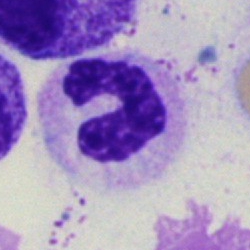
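Band neutrophil: middle cell, stained human bone marrow smear, light microscope. Outline round, smooth. Nucleus a single unsegmented band, bent into a C. Hollow of the C opens to the left. No nucleoli visible.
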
